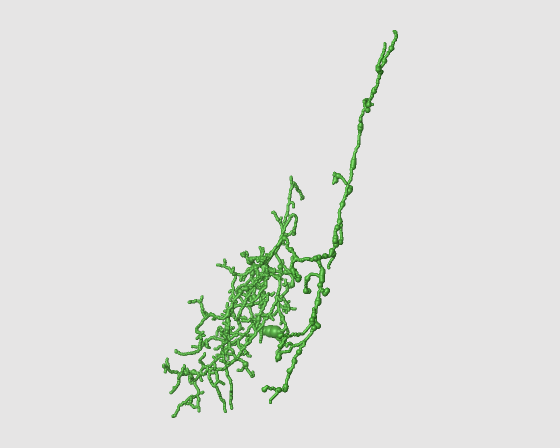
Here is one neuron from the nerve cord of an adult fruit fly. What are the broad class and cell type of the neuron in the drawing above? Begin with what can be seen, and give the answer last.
Dozens of branch ends can be seen. As drawn here it is taller than it is wide. This is a nerve-cord intrinsic neuron. The cell type is INXXX315.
